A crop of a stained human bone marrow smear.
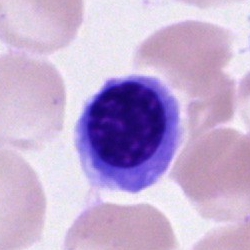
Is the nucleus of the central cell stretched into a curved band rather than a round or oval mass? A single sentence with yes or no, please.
No, the nucleus takes the form of a single compact round or oval mass.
